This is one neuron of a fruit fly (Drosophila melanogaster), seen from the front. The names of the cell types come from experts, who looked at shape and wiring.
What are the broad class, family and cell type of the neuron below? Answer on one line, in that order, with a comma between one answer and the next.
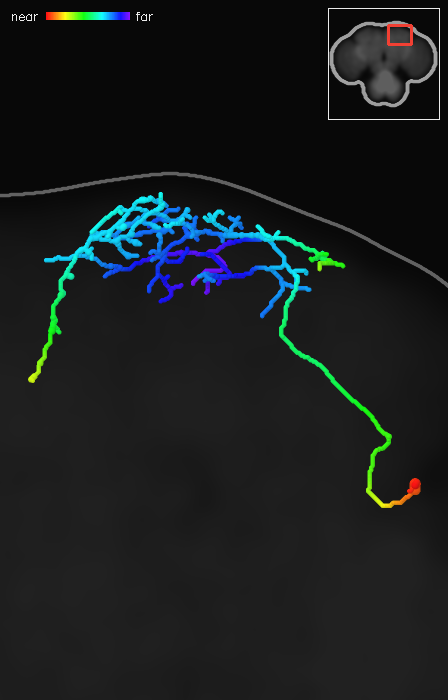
central-brain intrinsic neuron, hemilineage SIPa1_ventral, CB0103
